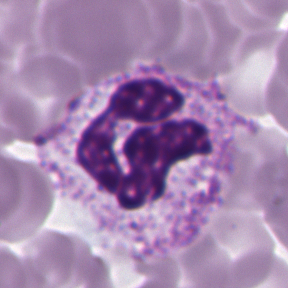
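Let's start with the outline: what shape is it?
Roughly round, with a slightly ragged, granular edge.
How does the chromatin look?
Dark purple and densely condensed.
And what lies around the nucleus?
A wide rim of pale pinkish-lilac cytoplasm, filled with many fine pink-violet granules.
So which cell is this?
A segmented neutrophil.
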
